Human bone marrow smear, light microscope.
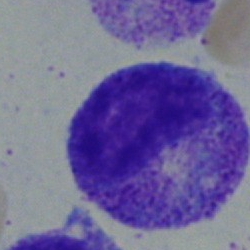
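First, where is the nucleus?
Off-centre, filling the upper-left part of the cell.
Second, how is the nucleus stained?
Deep blue-purple.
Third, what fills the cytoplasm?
Many coarse purple granules, with a paler, clearer area next to the nucleus.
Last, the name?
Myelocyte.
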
